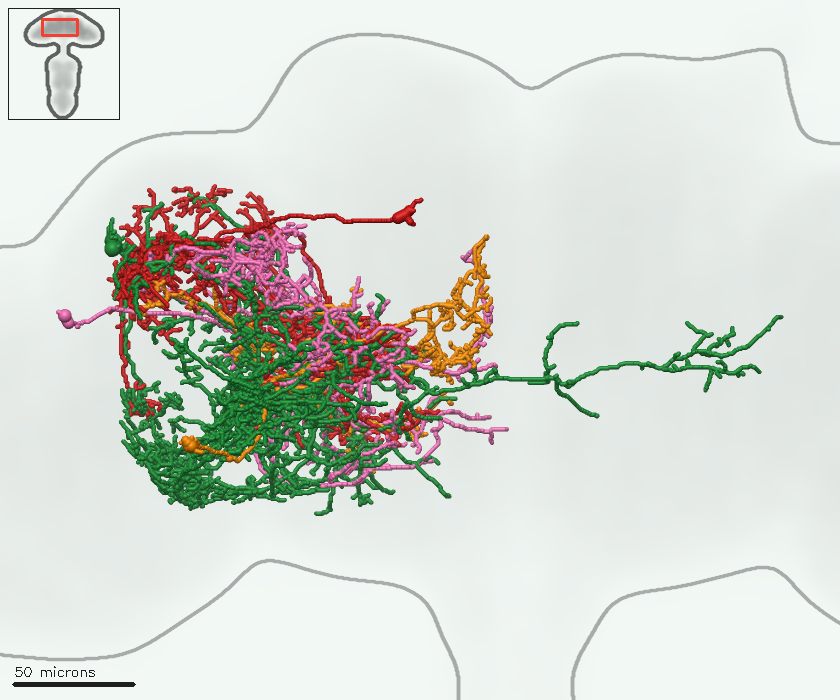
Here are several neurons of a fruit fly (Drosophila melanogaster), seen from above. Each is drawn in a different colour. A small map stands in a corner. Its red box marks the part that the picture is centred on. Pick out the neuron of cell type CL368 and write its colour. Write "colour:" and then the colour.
colour: orange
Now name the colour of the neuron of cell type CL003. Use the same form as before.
colour: pink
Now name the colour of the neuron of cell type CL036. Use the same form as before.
colour: red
